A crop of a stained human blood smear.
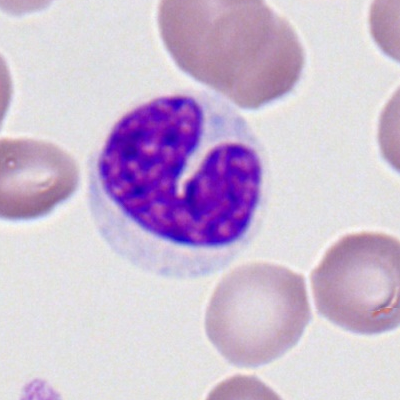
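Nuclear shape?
Kidney-shaped, a narrow cleft cutting in from the upper edge.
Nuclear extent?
Fills most of the cell.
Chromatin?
Dark purple, coarsely clumped, paler gaps between clumps.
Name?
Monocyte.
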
